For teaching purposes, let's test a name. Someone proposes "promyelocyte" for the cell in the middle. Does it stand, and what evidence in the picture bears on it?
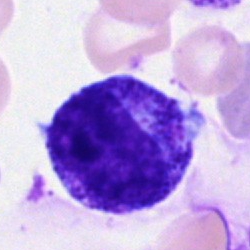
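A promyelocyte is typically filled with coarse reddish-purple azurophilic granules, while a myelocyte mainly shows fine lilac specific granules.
Here the paler zone at the upper right holds purple-red granules, which goes with promyelocyte rather than myelocyte. The outline is roughly round, with a small pale-blue projection sticking out from the right edge. No clear vacuoles are seen, and a small purple fragment lies just outside the cell at its lower left. On the granules, then, promyelocyte fits and myelocyte doesn't.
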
